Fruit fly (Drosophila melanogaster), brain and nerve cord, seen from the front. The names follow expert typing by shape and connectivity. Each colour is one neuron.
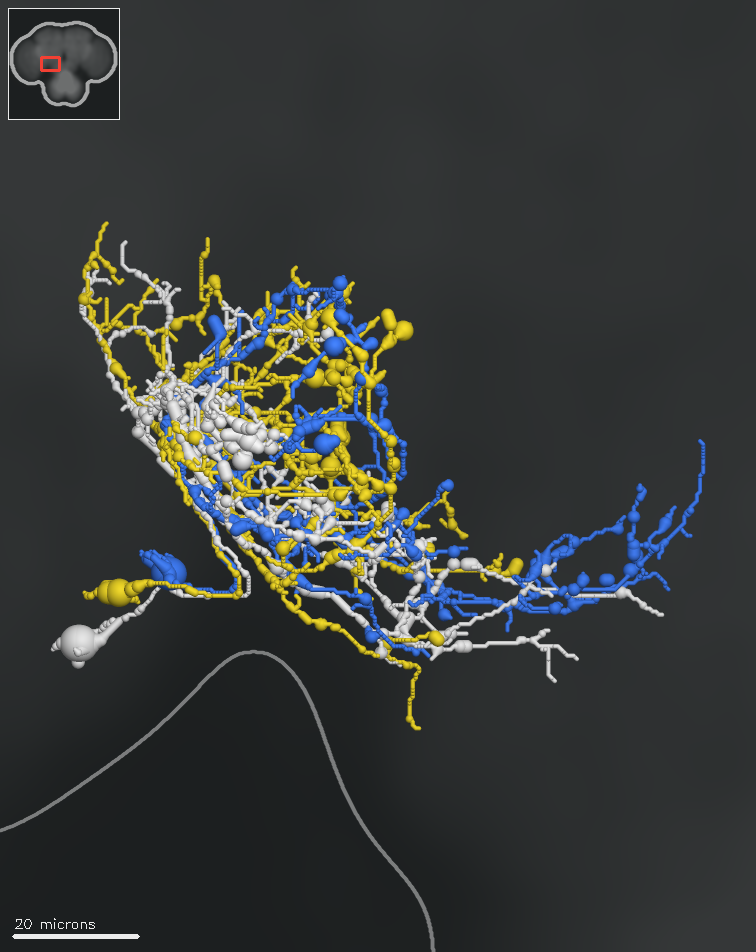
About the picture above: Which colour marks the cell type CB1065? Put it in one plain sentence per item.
The colour is white.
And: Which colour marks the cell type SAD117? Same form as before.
The colour is blue.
